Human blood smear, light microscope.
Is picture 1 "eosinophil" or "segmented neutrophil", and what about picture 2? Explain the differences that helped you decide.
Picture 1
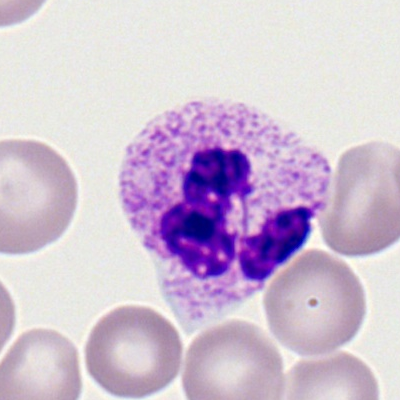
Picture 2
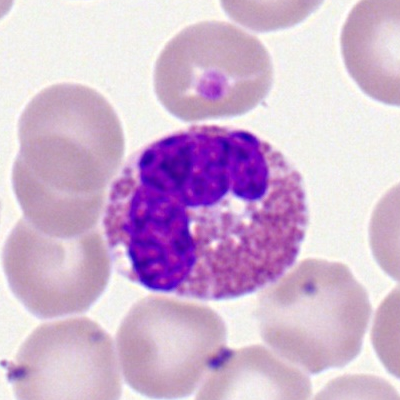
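So, picture 1 is the segmented neutrophil and picture 2 is the eosinophil. Look at the granules first: picture 1 has fine pinkish-lilac ones filling the cytoplasm, while picture 2 is packed with coarse orange-pink ones, all roughly the same size.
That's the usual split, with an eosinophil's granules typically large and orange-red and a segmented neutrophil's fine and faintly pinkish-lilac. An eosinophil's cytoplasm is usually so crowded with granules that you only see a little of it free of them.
The neutrophil, on the other hand, has a pale, granule-poor bulge at the lower left of its irregular outline, and its abundant cytoplasm covers more of the cell than the nucleus does. Then the nucleus: the neutrophil's is split into three separate lobes, with no nucleoli visible.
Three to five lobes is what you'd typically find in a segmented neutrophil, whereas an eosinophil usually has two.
The eosinophil's nucleus is lobed too, and it lies along the upper and left side of the cell. Chromatin won't separate them much: it's dark purple and clumped in both, coarsely so in the neutrophil and dense in the eosinophil.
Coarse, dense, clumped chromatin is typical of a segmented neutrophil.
One last detail in the eosinophil: a few small clear spots sit just right of the nucleus.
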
